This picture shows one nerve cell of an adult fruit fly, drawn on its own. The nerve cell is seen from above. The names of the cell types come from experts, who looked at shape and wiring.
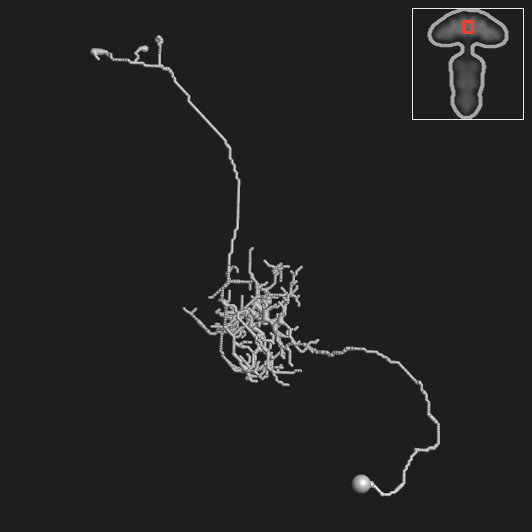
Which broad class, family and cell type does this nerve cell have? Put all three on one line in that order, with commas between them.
central-brain intrinsic neuron, class CX, FC1A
